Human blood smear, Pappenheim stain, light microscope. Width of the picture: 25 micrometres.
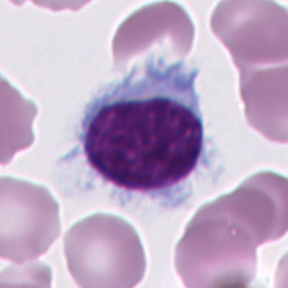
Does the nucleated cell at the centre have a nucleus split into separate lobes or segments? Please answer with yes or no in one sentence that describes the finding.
No, rather than lobes, the nucleus is one compact round, oval or kidney-shaped mass.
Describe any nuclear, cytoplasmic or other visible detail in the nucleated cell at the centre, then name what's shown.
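Fine hair-like projections stick out from the cytoplasm on every side, and the longest run along the upper edge. The cytoplasm itself is pale blue and faint, while the chromatin stains dark purple right across the nucleus. It's a hairy cell.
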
